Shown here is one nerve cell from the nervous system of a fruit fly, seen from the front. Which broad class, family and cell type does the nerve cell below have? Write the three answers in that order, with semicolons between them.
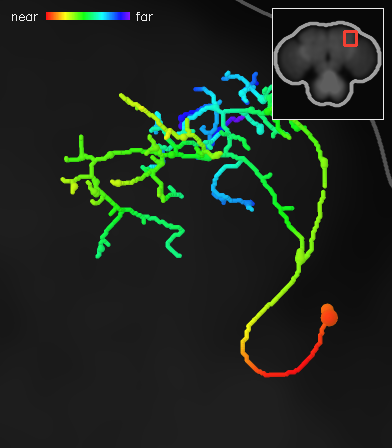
central-brain intrinsic neuron; hemilineage LHl4_dorsal; LHAV4b1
